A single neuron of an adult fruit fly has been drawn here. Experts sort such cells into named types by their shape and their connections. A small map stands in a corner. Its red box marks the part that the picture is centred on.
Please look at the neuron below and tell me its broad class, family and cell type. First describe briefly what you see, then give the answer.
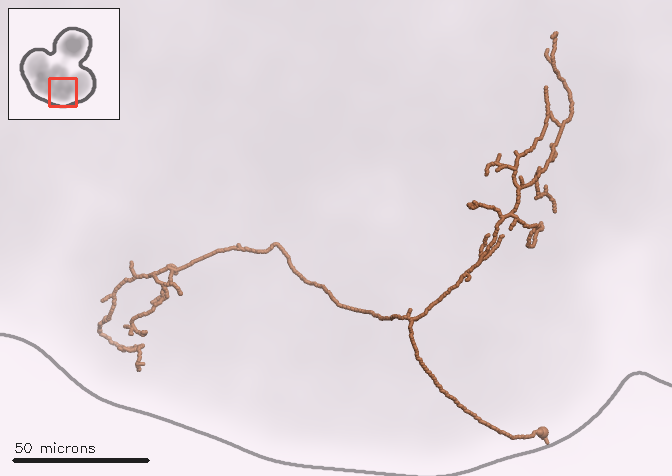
The cell body is at the lower right of the picture. By the scale bar it is about 180 microns wide in this view. It is a central-brain intrinsic neuron. The family is hemilineage SLPpl1. Its cell type is SMP217.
